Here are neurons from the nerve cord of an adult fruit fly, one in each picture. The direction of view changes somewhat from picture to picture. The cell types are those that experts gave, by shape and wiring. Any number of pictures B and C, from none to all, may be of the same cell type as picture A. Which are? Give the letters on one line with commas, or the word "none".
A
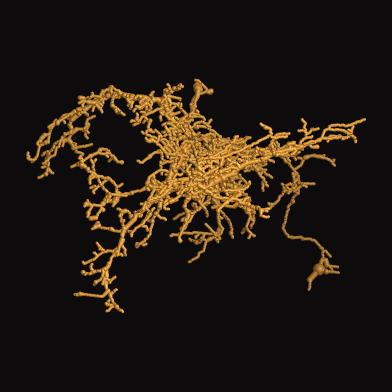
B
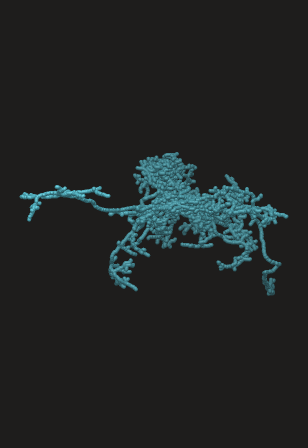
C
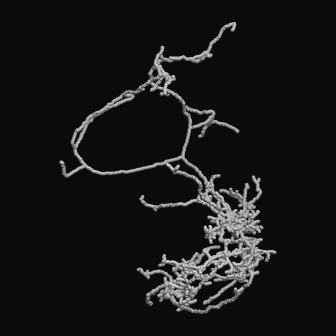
B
